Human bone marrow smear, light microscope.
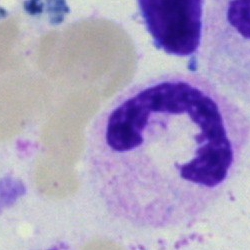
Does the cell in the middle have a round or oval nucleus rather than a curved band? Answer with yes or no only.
No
